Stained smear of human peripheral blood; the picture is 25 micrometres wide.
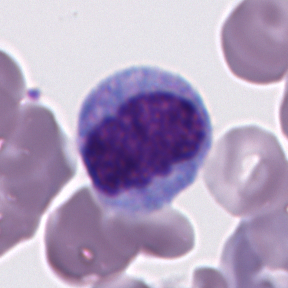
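Monocyte, the central cell in a stained smear of human peripheral blood under the light microscope. The cell is about 12 micrometres across, with a round, smooth outline. The nucleus measures about 11 by 8 micrometres and fills about 60% of the cell's area; its chromatin is dark purple and somewhat clumped, not fine and even. The cytoplasm has only a faint, fine dusty texture without coarse coloured granules, and no clear vacuoles are seen.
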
